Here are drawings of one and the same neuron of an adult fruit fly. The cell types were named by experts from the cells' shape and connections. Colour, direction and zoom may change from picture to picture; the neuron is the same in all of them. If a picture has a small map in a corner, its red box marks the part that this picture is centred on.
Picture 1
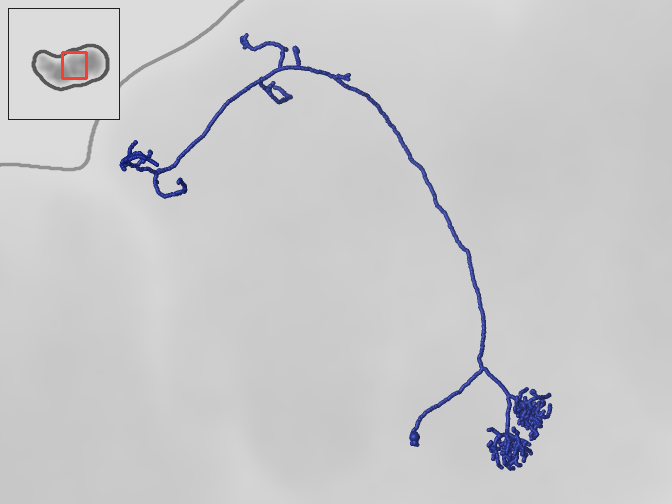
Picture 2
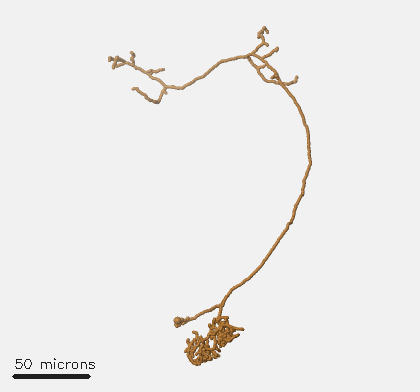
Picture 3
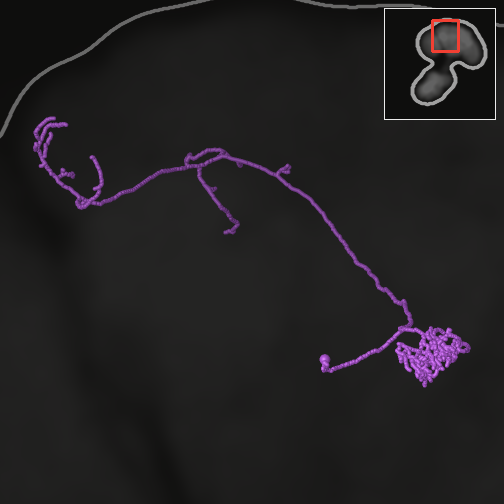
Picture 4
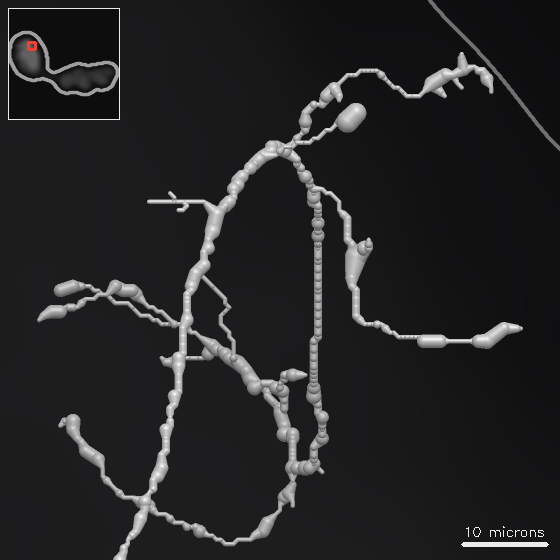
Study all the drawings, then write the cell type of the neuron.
VM4_lvPN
